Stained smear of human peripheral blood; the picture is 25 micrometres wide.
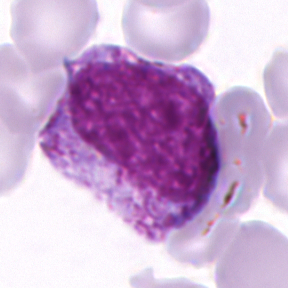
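Promyelocyte: the one in the middle of this blood smear. Its nucleus is one unlobed mass, the chromatin deep purple and mottled, with lighter gaps between darker strands. Fine purple granules are sprinkled through the cytoplasm, and you'll spot a small pointed tip sticking out at the upper left of the outline.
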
